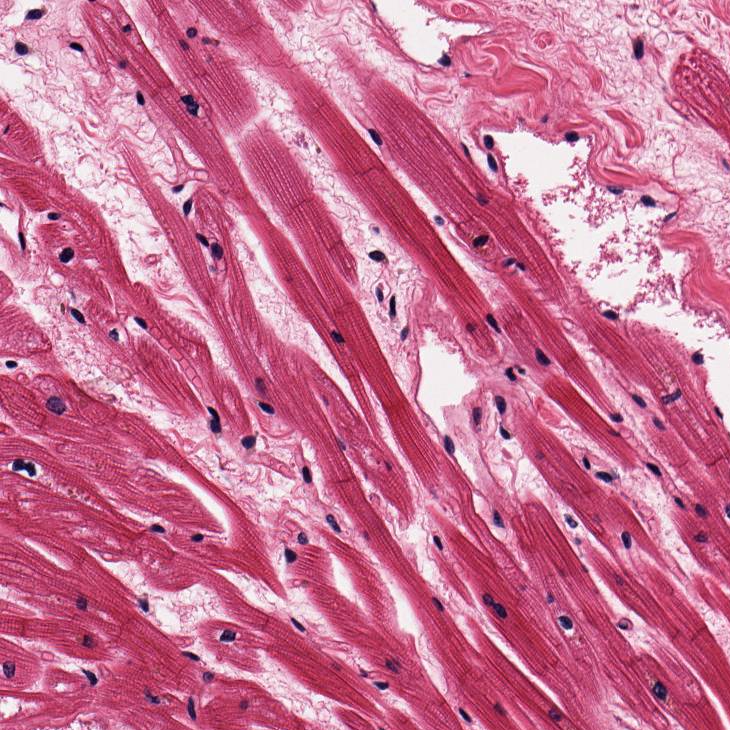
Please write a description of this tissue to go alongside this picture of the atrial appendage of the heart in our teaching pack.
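Eosinophilic muscle fibres, finely cross-striated. Fibres branch and join neighbours. Nuclei oval, central within fibres. Intercalated discs: dark transverse lines crossing fibres at intervals.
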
